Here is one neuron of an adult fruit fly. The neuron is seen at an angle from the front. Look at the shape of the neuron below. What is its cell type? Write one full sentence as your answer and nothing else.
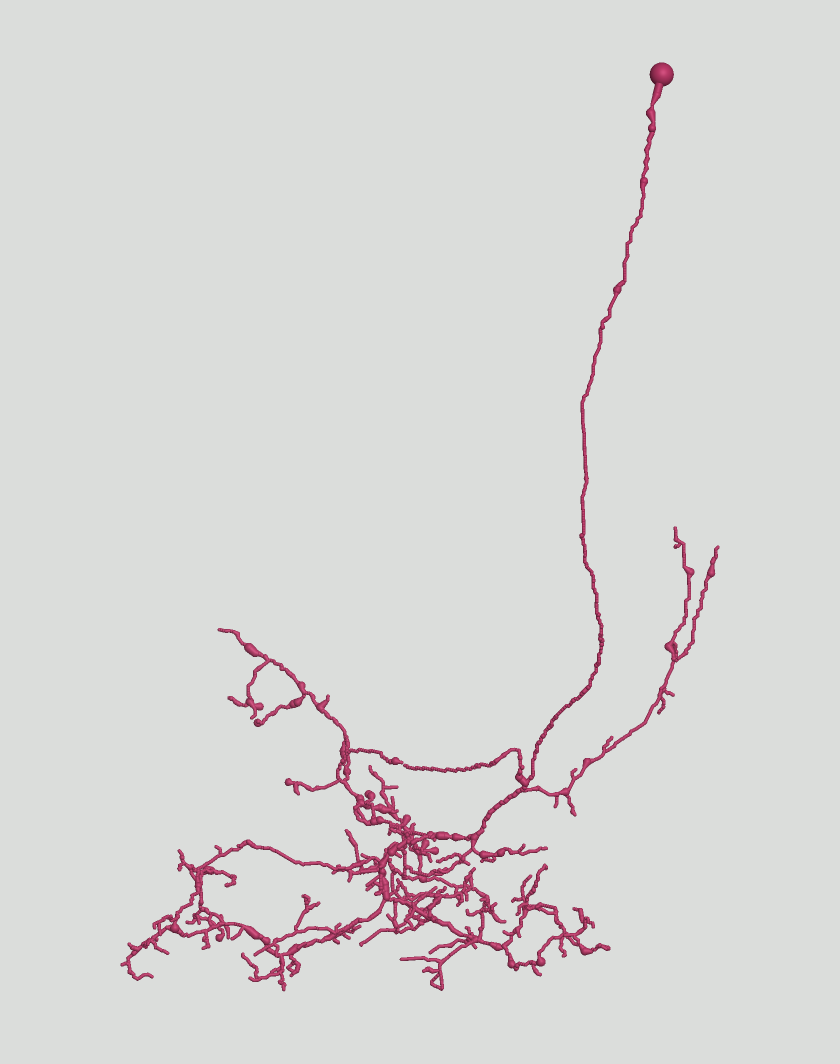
The neuron here falls under cell type SAD080.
